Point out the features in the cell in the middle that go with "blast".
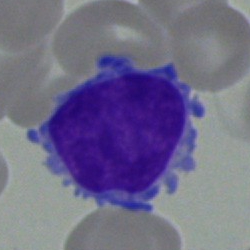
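Weighing this cell against the name blast, the part that fits is the thin rim of cytoplasm, all that surrounds the nucleus.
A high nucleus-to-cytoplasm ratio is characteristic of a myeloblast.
The rest I simply record as seen. The chromatin is deep purple and finely textured, fairly even throughout. Overall the cell is roughly round, yet its border is ragged. Short, irregular projections stick out from the edge all the way around.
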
